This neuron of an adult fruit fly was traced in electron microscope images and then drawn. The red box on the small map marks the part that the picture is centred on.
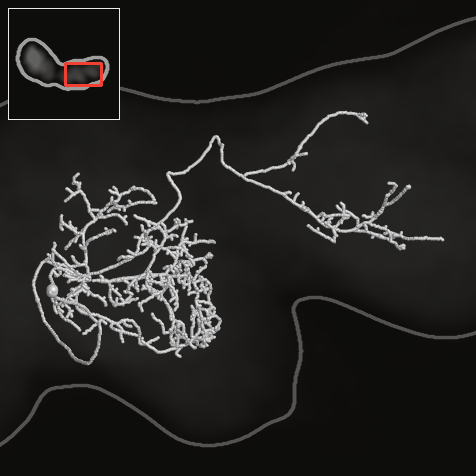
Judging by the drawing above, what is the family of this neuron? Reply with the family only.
hemilineage 01A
